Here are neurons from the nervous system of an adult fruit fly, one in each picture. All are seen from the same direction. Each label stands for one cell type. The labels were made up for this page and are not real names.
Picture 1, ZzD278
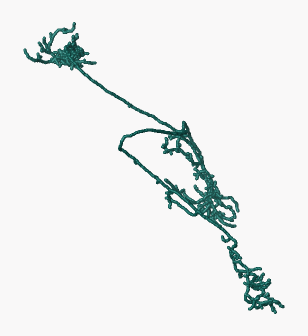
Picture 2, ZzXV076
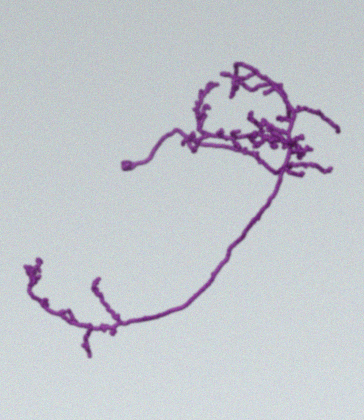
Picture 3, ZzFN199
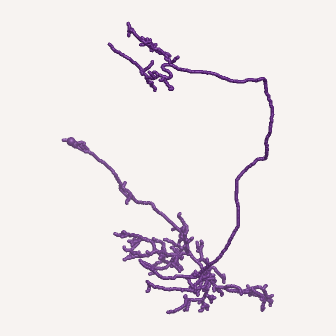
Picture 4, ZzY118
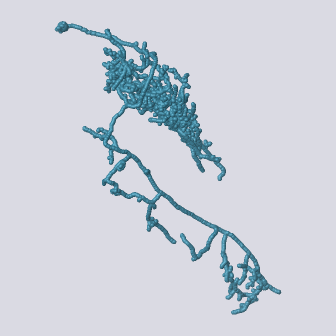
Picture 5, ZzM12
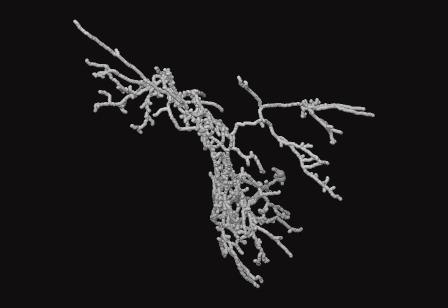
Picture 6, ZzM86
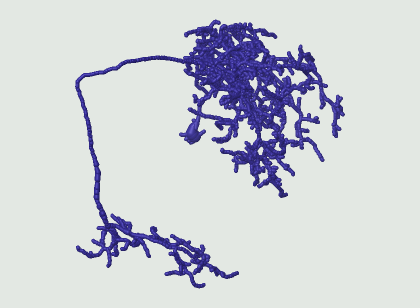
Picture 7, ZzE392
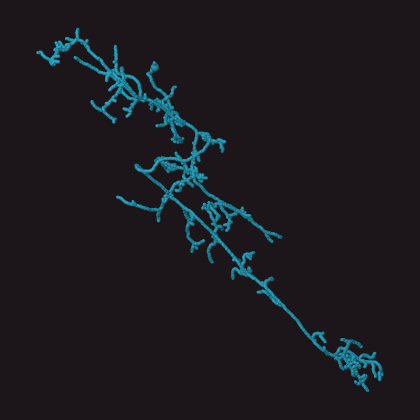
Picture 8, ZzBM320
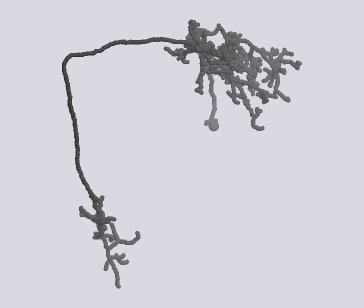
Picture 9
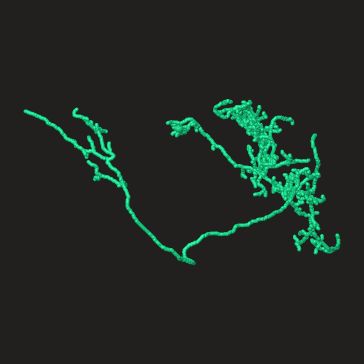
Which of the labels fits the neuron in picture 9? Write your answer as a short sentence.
It belongs to ZzFN199.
